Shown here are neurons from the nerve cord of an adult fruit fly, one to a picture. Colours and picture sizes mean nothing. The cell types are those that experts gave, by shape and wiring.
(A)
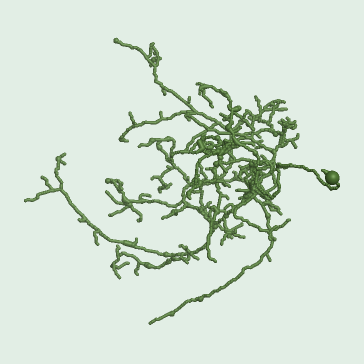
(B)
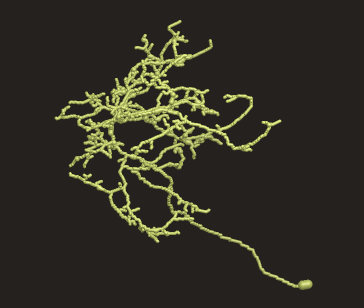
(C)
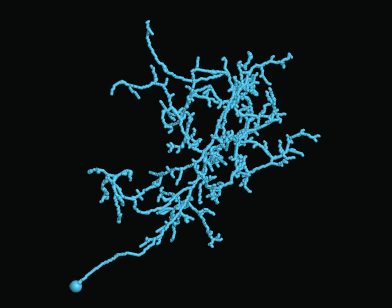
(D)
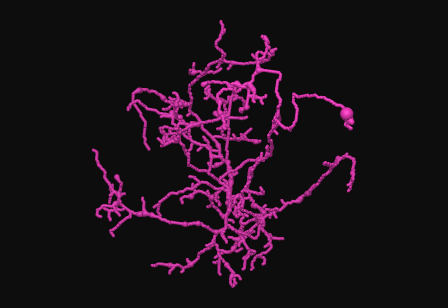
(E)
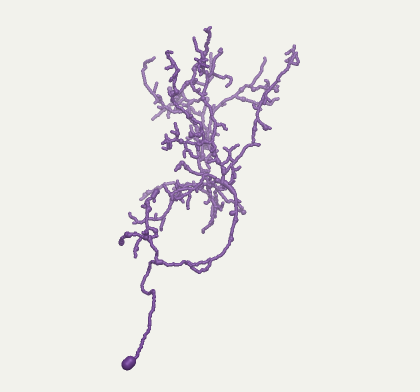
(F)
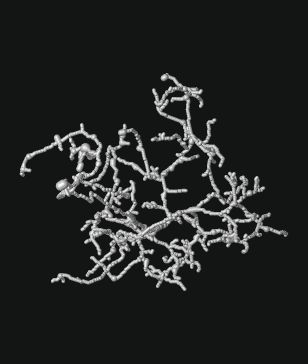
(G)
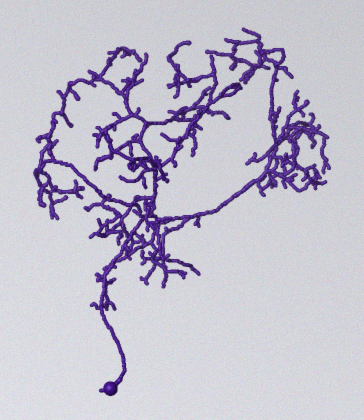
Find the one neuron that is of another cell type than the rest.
B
